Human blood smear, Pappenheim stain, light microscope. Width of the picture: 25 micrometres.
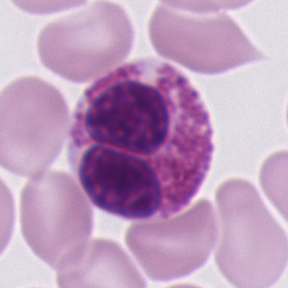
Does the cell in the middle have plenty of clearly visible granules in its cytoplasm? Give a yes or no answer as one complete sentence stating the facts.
Yes, this cell has a cytoplasm with many visible granules.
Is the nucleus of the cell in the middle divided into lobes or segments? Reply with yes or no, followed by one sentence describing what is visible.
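Yes. The nucleus has two lobes.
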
